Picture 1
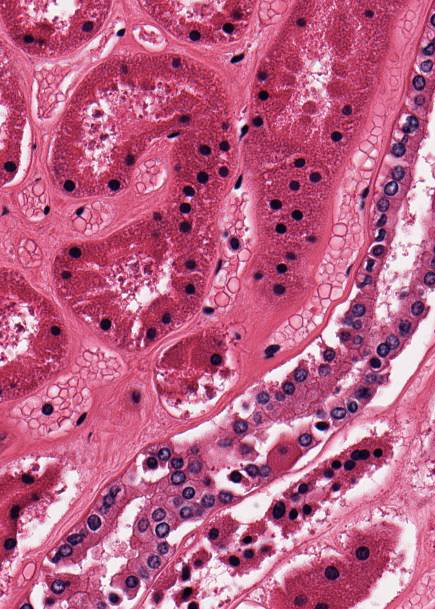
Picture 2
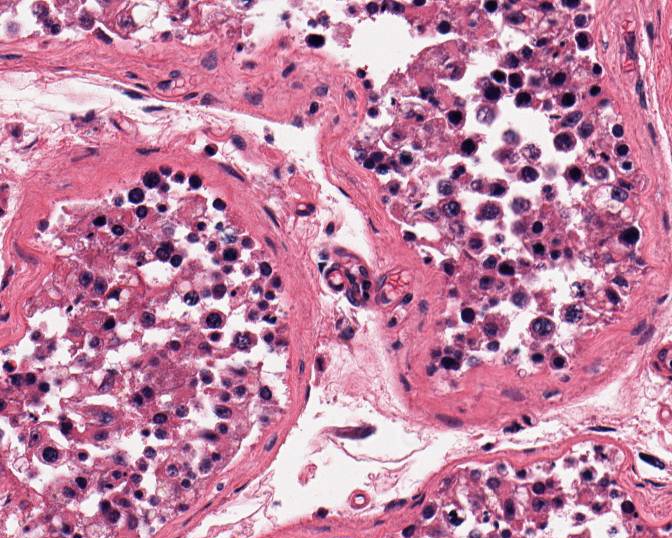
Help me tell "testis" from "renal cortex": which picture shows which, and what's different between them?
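The renal cortex is in picture 1 and the testis is in picture 2. In picture 1 the upper left is filled with closely packed tubule profiles cut in various planes, lined by cells with abundant granular eosinophilic cytoplasm and small, round, darkly stained nuclei. Picture 2 instead contains parts of several rounded tubules, each bounded by a thick, wavy, pink fibrous wall with flattened spindle-shaped nuclei. These are filled with many loosely arranged cells, many with small, round, very dark condensed nuclei, among which lie larger cells with round, paler nuclei and pink granular cytoplasm.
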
